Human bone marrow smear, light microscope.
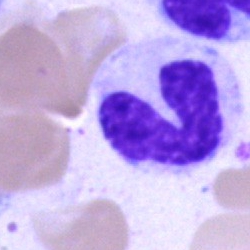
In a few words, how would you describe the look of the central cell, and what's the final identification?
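U-shaped nucleus, notch opening toward top of picture. Chromatin dark purple, coarsely clumped. Cytoplasm abundant, pale lilac. Only fine, faint granules; no coarse dark granules. Cell: band neutrophil.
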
